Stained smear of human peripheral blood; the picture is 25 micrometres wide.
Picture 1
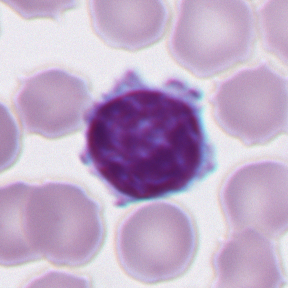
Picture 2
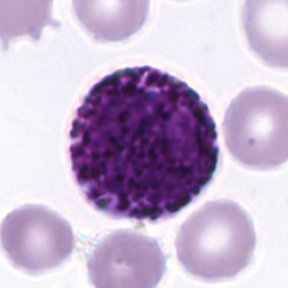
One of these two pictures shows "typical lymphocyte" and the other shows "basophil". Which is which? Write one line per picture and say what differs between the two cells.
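Picture 1 shows a typical lymphocyte: No granules are visible in the cytoplasm.
Picture 2 shows a basophil: The cell is packed with coarse dark purple granules.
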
